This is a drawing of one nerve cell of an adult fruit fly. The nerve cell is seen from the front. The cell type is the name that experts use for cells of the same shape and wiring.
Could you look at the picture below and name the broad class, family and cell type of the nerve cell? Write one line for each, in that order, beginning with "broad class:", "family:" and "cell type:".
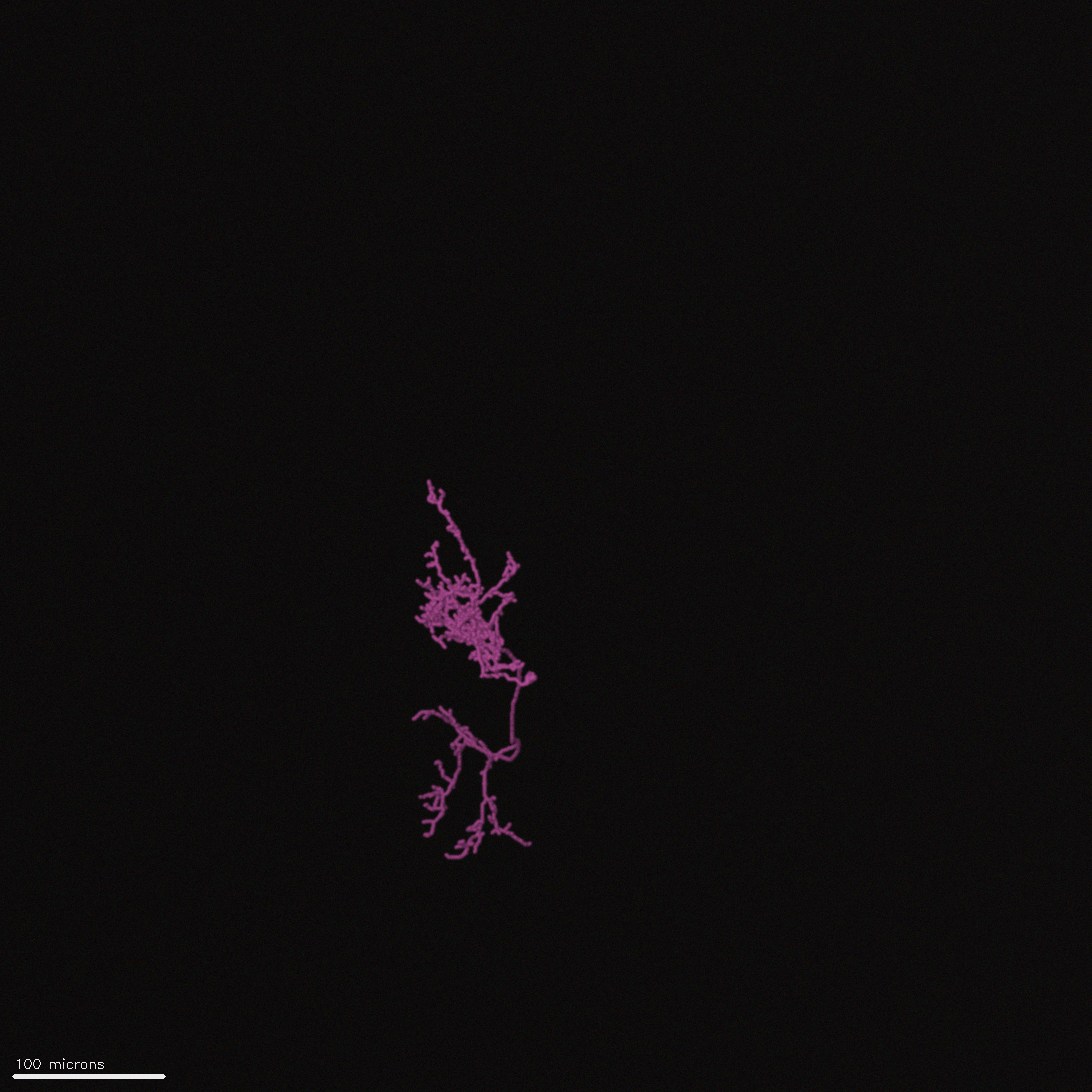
broad class: descending neuron
family: DNge
cell type: DNge068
